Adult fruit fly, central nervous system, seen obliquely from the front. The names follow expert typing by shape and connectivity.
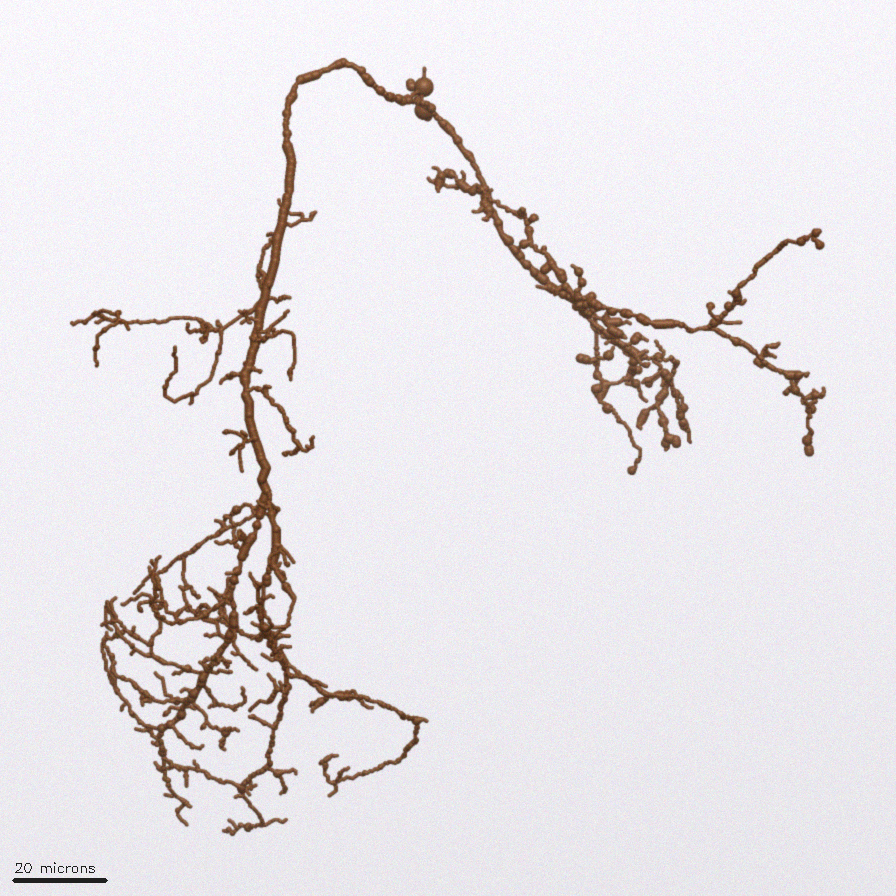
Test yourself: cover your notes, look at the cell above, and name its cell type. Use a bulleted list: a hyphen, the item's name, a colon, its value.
- cell type: IB048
